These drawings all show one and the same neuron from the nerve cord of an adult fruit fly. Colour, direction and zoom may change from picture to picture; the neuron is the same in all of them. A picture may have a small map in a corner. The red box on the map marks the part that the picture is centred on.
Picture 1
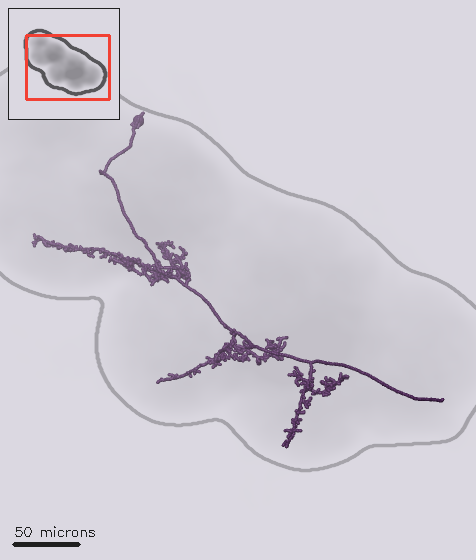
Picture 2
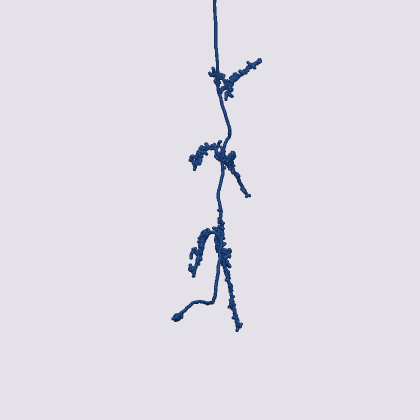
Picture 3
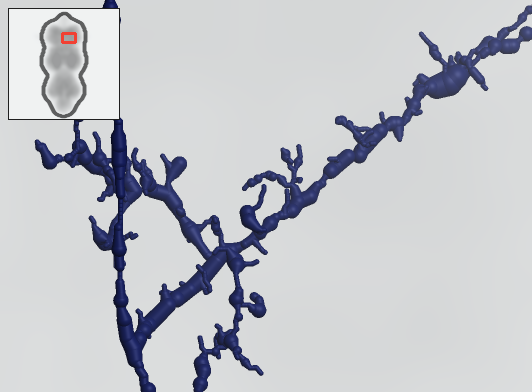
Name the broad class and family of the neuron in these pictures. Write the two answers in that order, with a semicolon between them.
ascending neuron; hemilineage 08B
